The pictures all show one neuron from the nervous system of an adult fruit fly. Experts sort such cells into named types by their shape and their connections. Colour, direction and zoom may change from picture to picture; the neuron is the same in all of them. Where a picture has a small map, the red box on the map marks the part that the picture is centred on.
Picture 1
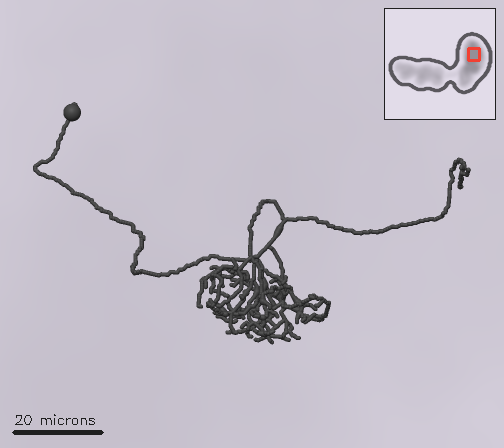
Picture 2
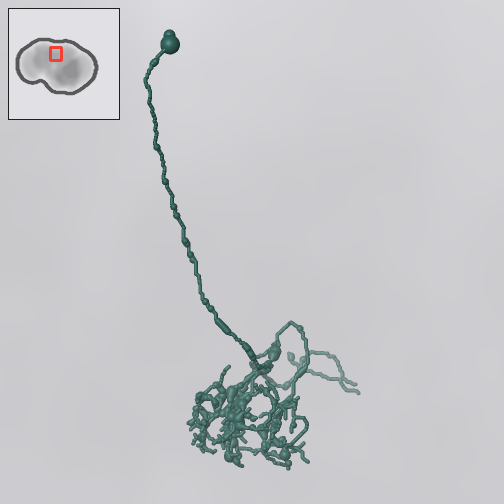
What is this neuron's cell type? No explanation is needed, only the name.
FC1F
